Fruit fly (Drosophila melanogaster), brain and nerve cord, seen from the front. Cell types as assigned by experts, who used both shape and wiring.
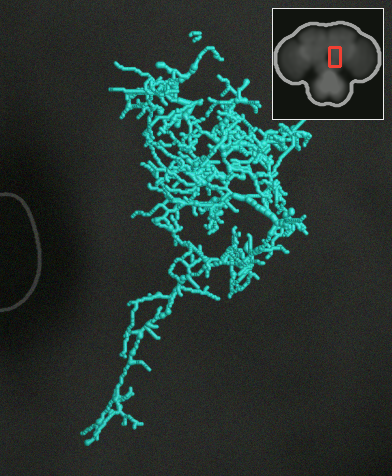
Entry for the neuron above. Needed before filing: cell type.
LAL046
